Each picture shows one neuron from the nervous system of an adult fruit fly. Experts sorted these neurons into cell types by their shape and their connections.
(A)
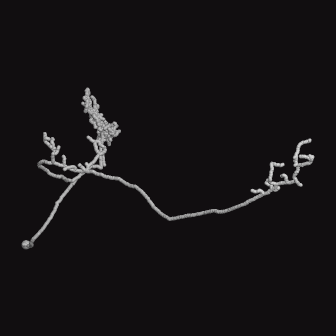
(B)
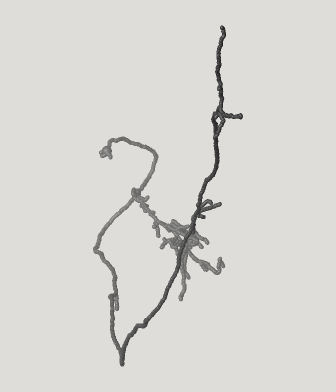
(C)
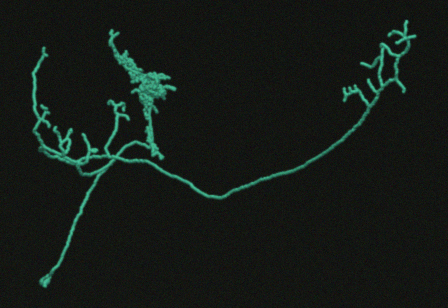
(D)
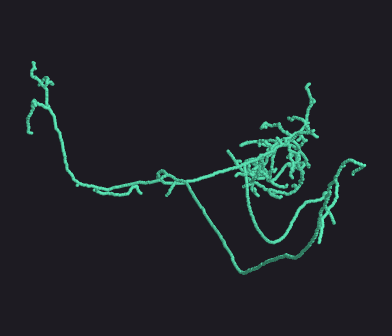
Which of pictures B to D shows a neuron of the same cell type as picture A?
C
